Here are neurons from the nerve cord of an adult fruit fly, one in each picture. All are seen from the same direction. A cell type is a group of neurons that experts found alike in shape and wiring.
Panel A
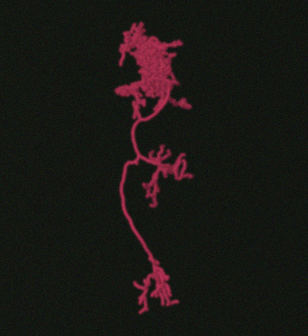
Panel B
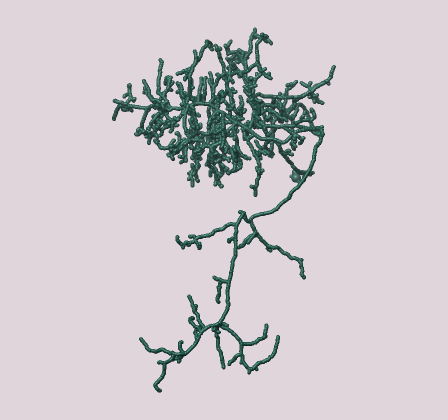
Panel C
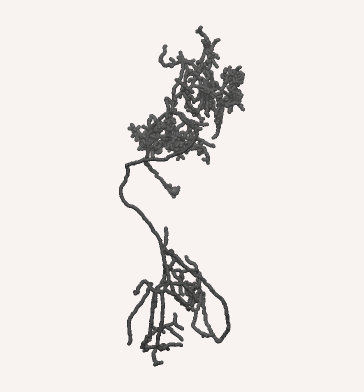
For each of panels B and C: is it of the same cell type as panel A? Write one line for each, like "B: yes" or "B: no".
B: no
C: yes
